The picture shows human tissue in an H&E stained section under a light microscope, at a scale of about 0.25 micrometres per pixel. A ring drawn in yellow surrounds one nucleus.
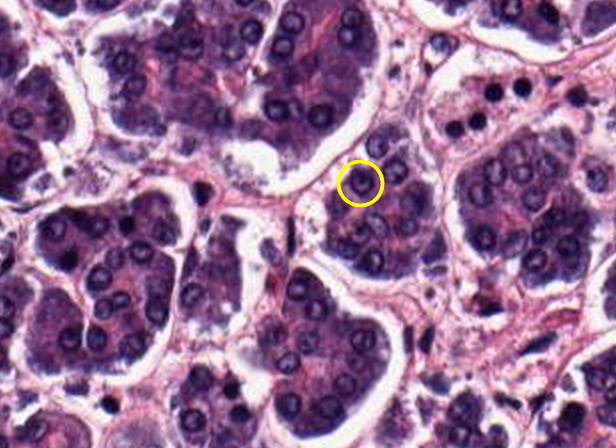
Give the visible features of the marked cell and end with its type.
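The nucleus is round, with a sharp dark rim around a paler interior. The nucleus lies near the outer edge of its cell group, close to the pale space and thin pink fibres that separate this group from the neighbouring one. The cytoplasm is purple and granular, and its outline cannot be clearly separated from the cells beside it. The cell lies in a rounded cluster of cells that also have round dark nuclei. The marked cell is a pancreatic acinar cell.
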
